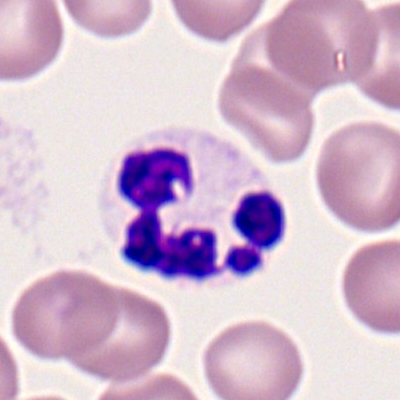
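Segmented neutrophil, central cell of a stained human blood smear. Outline round and smooth, faint pale edge. Nucleus divided into several separate lobes, not one single mass. Chromatin dark purple, coarsely clumped. Cytoplasm holds fine, faint lilac granules.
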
